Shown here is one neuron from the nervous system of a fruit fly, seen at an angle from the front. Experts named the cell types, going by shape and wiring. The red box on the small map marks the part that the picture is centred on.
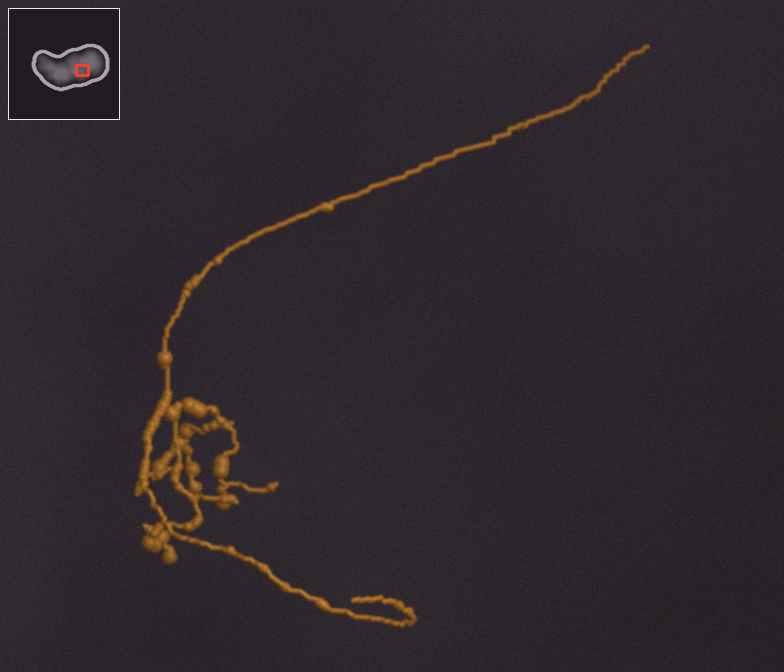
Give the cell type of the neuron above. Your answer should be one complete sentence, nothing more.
The cell type name for this neuron is ORN_VL2p.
